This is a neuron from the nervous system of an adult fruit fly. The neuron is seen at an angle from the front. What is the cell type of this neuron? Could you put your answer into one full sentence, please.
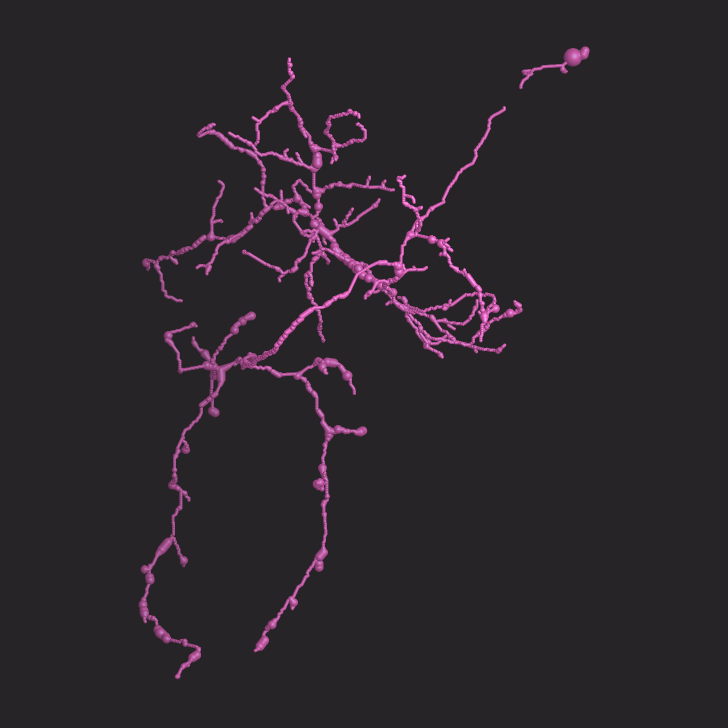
It is CB1260 that this neuron is, by cell type.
